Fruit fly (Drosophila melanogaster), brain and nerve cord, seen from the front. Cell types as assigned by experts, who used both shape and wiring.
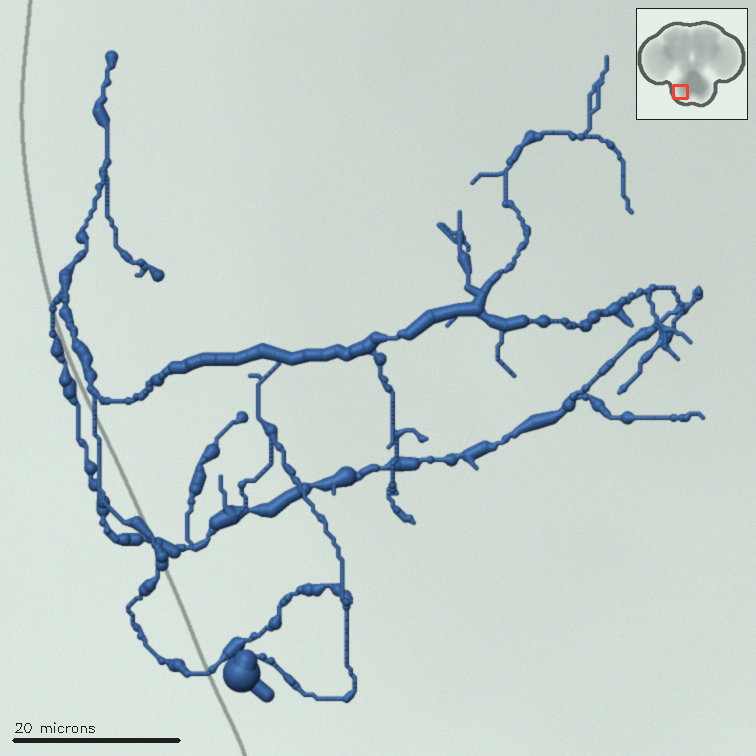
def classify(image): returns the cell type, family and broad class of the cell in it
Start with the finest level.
IN13A043; hemilineage 13A; nerve-cord intrinsic neuron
